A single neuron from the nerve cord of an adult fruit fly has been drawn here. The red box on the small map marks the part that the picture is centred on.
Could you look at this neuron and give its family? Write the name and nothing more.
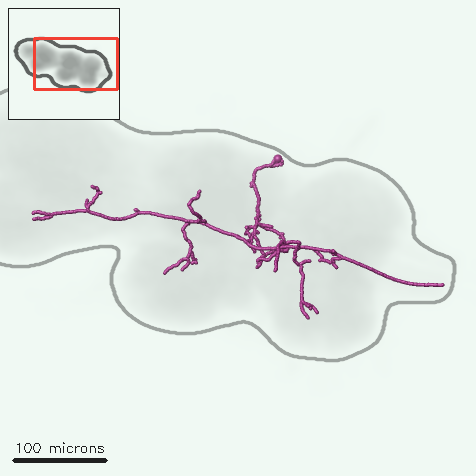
hemilineage 18B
